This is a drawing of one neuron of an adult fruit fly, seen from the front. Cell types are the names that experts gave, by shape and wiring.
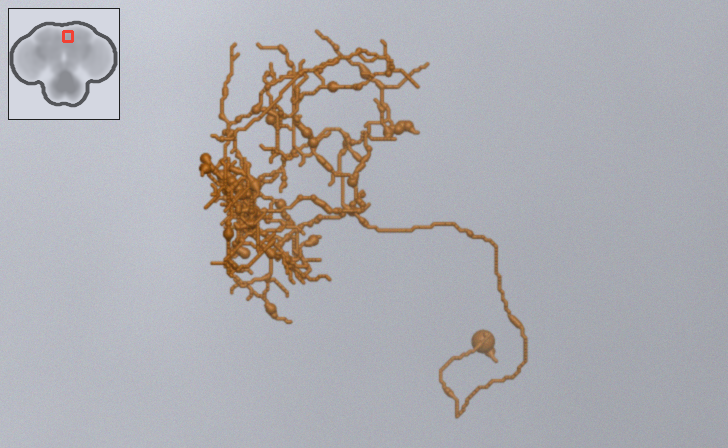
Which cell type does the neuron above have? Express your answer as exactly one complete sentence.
The cell type of this neuron is SMP403.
